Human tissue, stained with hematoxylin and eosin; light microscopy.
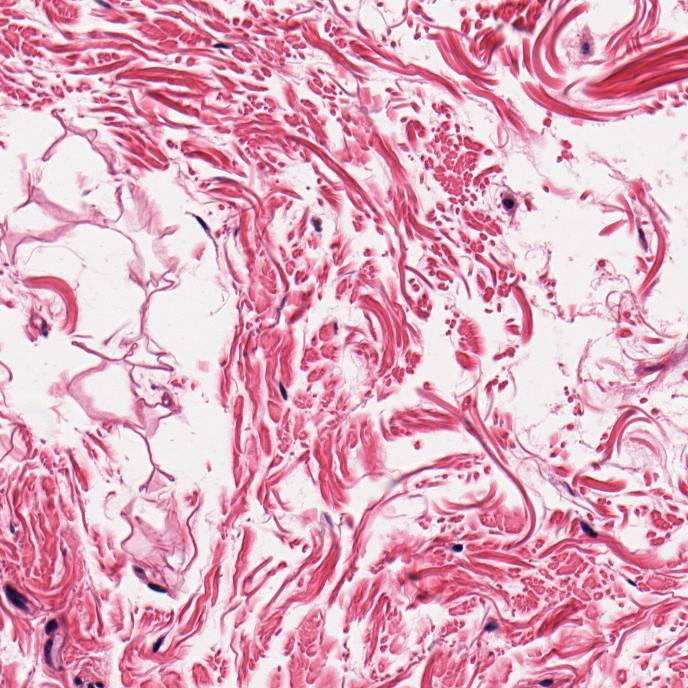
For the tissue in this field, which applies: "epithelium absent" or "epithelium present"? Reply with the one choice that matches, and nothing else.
Epithelium absent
